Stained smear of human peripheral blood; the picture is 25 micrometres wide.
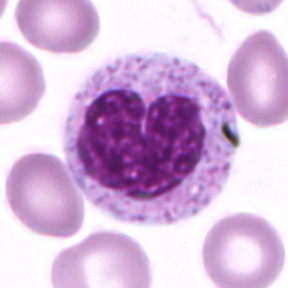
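Band neutrophil at the centre of a stained peripheral blood smear. The cell outline is round and smooth. The nucleus is kidney-shaped, with a notch at its top edge, and shows no visible nucleoli. Fine pinkish-purple granules are scattered throughout the cytoplasm.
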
